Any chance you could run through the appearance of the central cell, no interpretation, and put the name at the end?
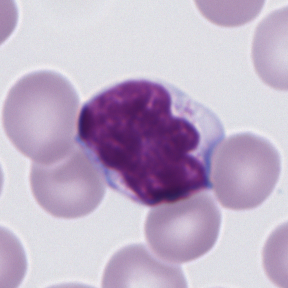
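Looking at the chromatin, I find it dark purple and coarsely mottled rather than smooth and fine. I can see no nucleoli in the nucleus. At the upper right a few fine purplish dots lie in the pale cytoplasm, and I see no vacuoles in it. This cell is a large granular lymphocyte.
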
